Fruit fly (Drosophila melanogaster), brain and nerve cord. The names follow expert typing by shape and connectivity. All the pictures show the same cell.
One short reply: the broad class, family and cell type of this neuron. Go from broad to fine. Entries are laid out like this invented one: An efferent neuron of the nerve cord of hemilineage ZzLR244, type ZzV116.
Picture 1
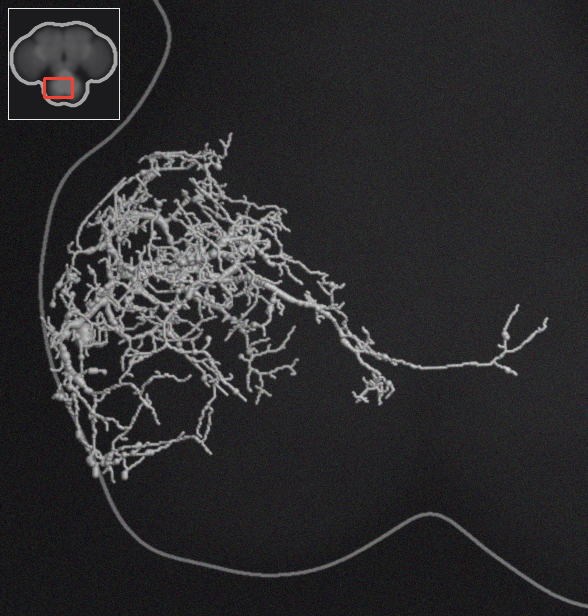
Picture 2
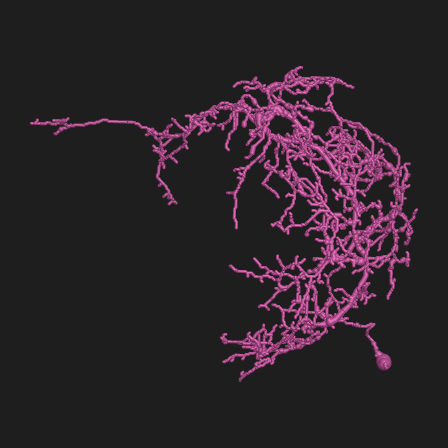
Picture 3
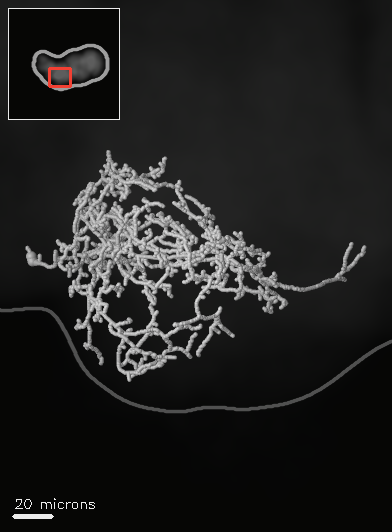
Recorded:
A nerve-cord intrinsic neuron of hemilineage 20A.22A, type IN20A.22A001.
